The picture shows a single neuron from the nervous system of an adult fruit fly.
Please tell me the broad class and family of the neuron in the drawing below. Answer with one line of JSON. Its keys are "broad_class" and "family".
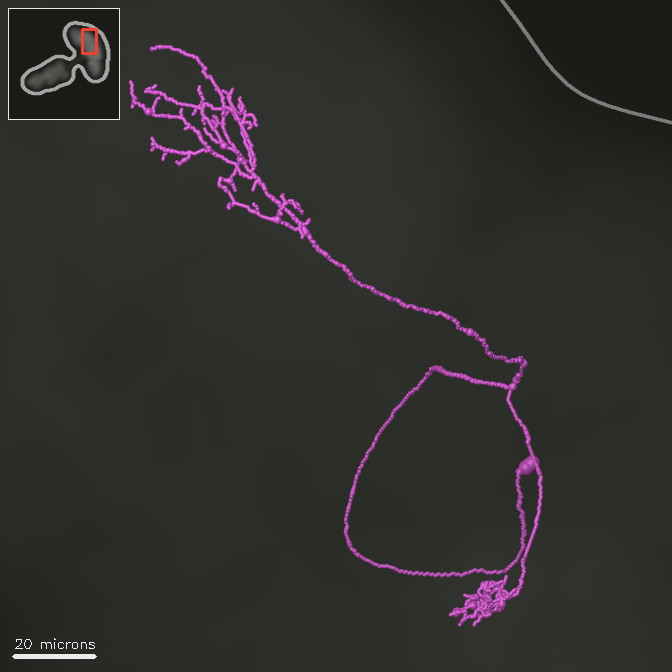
{"broad_class": "central-brain intrinsic neuron", "family": "hemilineage LALv1_dorsal"}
